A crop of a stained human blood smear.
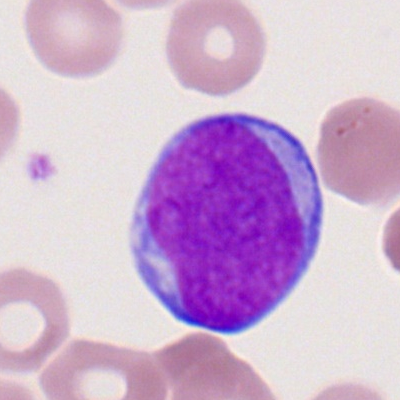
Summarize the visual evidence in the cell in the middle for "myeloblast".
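For the myeloblast here, the chromatin is the easiest match: it's finely stippled and fairly even, with no coarse dark clumps.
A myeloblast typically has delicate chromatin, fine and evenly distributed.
The cytoplasm goes with it too, being only a scant rim next to the large nucleus.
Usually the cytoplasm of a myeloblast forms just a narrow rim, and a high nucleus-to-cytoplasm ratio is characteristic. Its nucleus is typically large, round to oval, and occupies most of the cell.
Beyond that, I'd simply note a smooth, roughly round outline and blue cytoplasm that is deepest in colour at the cell edge.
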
